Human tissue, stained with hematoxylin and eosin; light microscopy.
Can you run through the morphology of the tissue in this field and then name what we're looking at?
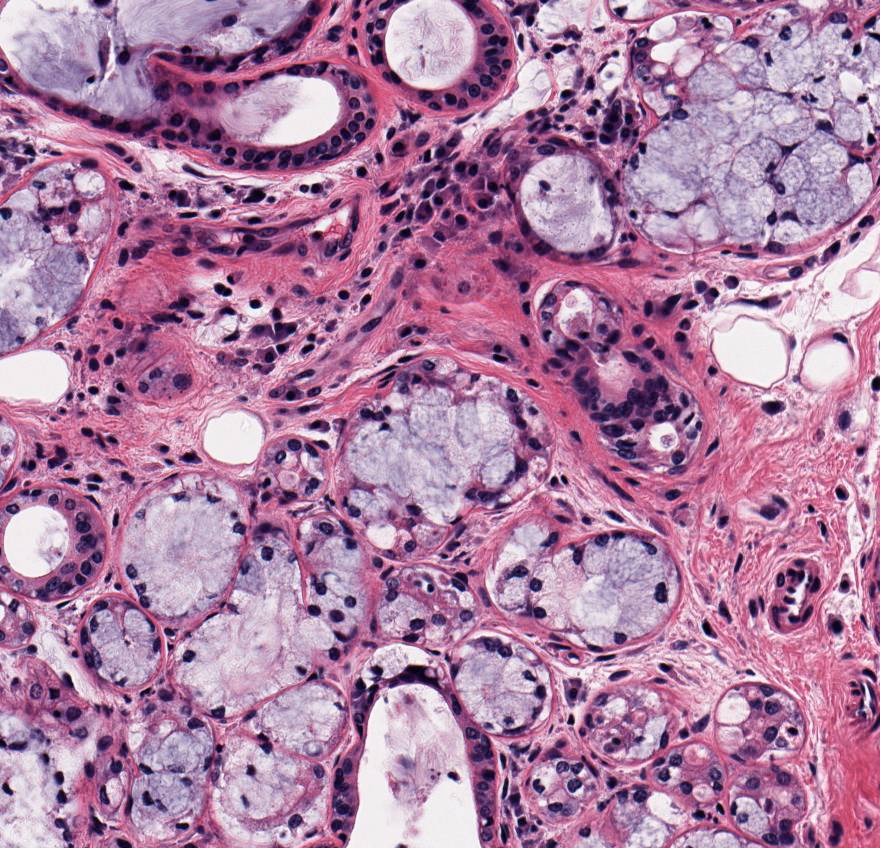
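Look at the closely packed rounded acini, with bands of pink fibrous stroma between them. Most are mucous acini: pale bluish-grey, foamy cytoplasm, dark nuclei flattened against the base. A few at lower right have pinker cytoplasm and rounder nuclei. This is minor salivary gland.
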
